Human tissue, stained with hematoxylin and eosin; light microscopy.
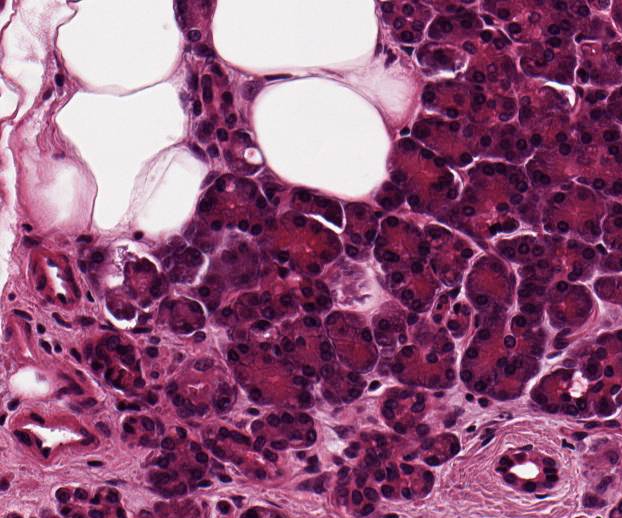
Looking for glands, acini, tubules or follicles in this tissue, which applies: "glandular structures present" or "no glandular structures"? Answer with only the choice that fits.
Glandular structures present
